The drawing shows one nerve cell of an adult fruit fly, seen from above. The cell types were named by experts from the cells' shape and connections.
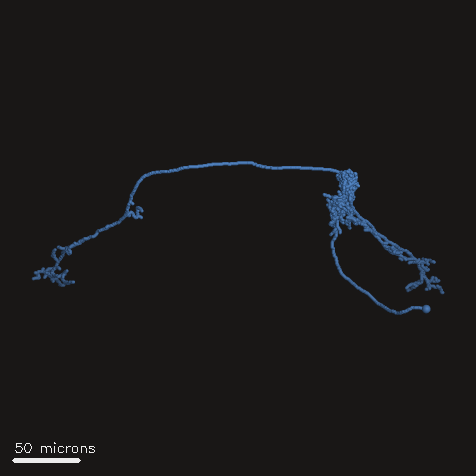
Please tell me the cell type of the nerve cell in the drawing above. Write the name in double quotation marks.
"MBON28"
